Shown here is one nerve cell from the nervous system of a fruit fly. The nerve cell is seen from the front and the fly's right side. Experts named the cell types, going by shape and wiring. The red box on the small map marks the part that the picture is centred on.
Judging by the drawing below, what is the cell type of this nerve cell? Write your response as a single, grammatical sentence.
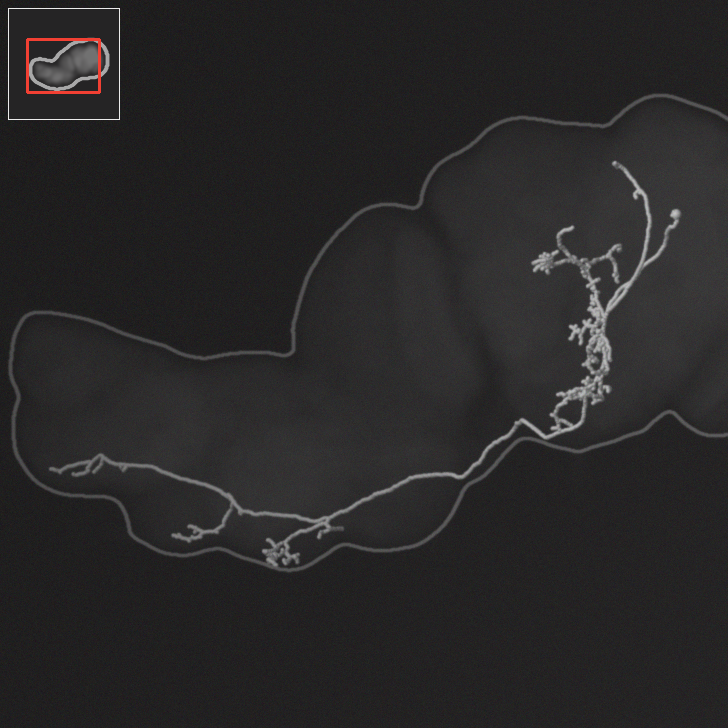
The nerve cell is categorized under cell type DNde007.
